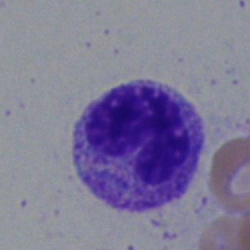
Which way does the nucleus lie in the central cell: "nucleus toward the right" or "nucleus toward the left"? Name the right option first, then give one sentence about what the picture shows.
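Nucleus toward the right. Most of the visible cytoplasm lies in the lower left part of the cell.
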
